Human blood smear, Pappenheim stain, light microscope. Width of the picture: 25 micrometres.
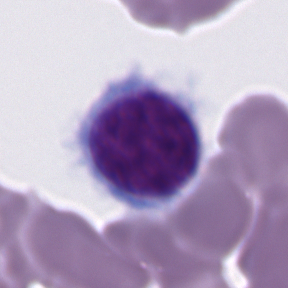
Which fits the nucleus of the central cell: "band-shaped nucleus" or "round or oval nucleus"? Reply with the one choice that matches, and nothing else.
Round or oval nucleus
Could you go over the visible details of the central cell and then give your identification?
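Look first at how much of the cell the nucleus takes up: nearly all of it, leaving only a narrow rim of cytoplasm. That thin rim is pale blue. The chromatin is dense and dark purple throughout the nucleus. Now follow the surface: fine hair-like projections fringe it, most visibly on the upper and left sides. This is a hairy cell.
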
